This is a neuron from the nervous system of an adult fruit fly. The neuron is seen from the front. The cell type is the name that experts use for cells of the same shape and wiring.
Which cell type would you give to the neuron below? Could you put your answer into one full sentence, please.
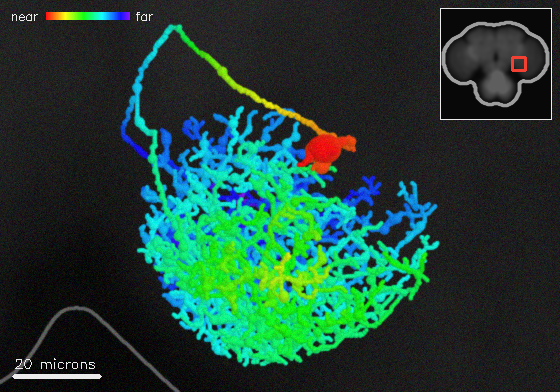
To the cell type Li30 belongs this neuron.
